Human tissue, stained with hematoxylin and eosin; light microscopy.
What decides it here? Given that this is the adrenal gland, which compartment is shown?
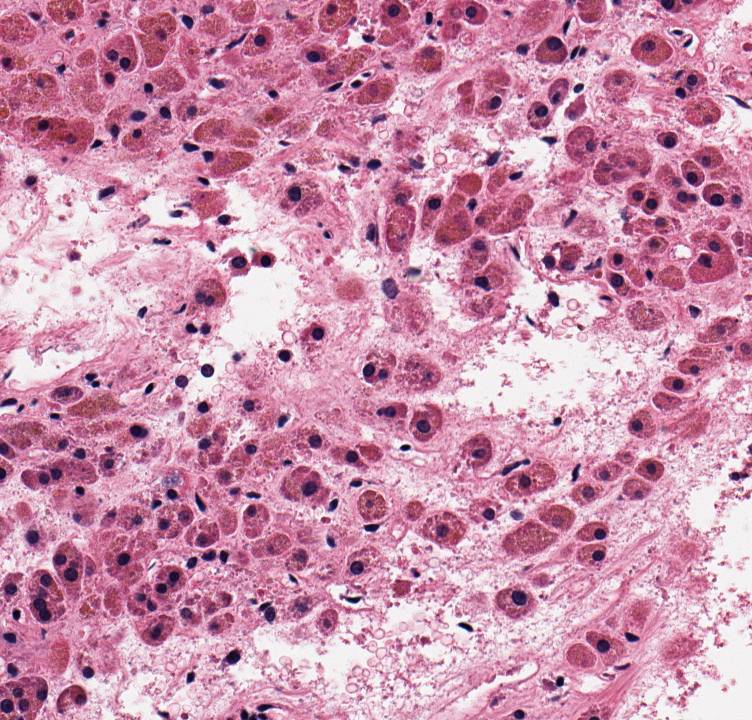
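Shown here is the zona reticularis. Its large cells have abundant granular eosinophilic cytoplasm, and many hold fine golden-brown granules.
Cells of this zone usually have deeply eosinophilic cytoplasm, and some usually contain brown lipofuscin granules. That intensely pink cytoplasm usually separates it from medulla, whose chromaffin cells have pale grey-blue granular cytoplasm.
Binucleate large cells are common, especially at upper right. Small dark elongated nuclei lie scattered between the large cells.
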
